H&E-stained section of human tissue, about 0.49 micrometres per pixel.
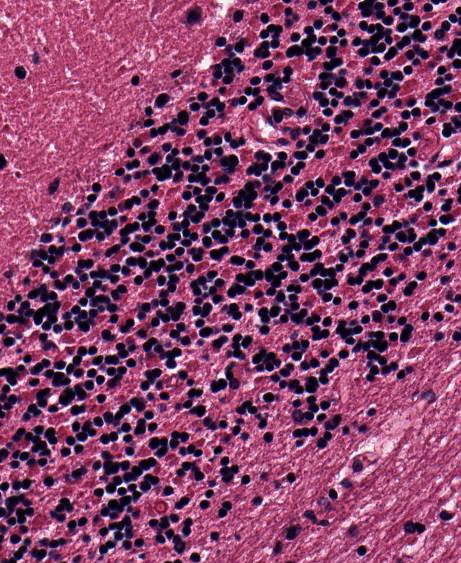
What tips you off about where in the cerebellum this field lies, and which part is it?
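Granular layer. Check one: a broad, dense band running lower left to upper right. Check two: small, round, uniform, deeply stained nuclei with scant cytoplasm. Check three: small nucleus-free pink patches between them.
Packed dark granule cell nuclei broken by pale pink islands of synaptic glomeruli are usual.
Check four: upper left, pale pink, finely fibrillar tissue with very few nuclei.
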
